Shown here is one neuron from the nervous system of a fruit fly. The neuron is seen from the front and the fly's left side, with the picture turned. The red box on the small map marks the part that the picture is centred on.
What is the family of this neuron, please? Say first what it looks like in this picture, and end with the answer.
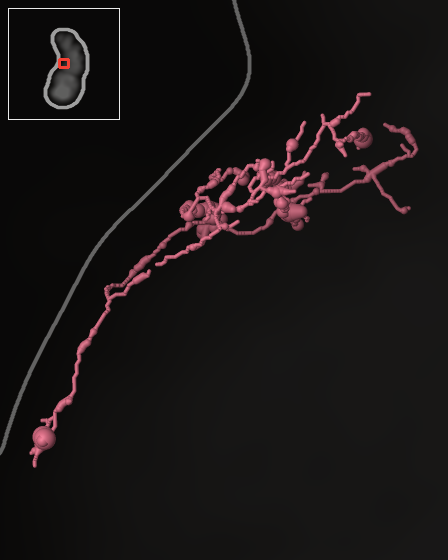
Its cell body lies at the lower left of the picture. Dozens of branch ends can be seen. This is an optic-lobe intrinsic neuron. Its family is Dm.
